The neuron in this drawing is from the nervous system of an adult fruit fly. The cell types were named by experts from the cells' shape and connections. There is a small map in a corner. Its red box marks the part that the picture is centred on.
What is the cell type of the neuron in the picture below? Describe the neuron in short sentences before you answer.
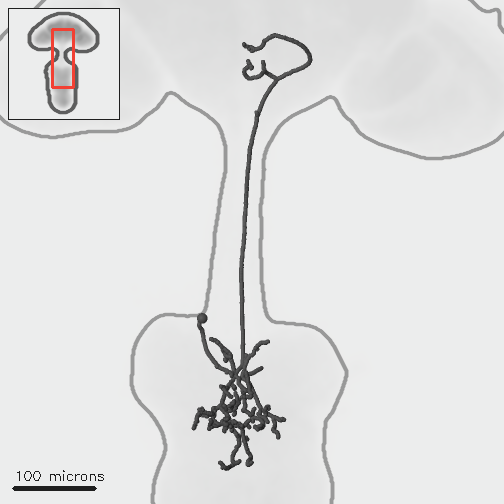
It runs through the neck, between the brain and the nerve cord. From top to bottom in the picture it spans about 550 microns. This is an ascending neuron. Its cell type is AN08B099_e.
